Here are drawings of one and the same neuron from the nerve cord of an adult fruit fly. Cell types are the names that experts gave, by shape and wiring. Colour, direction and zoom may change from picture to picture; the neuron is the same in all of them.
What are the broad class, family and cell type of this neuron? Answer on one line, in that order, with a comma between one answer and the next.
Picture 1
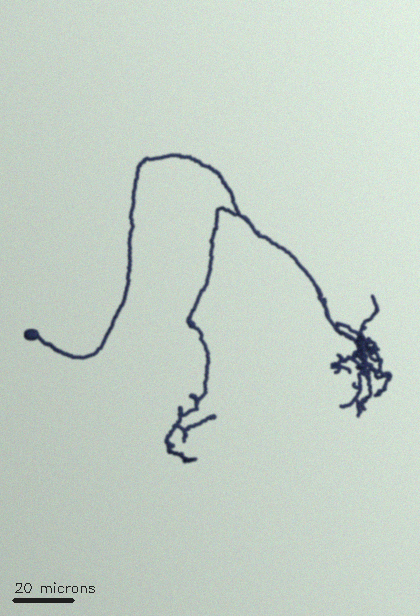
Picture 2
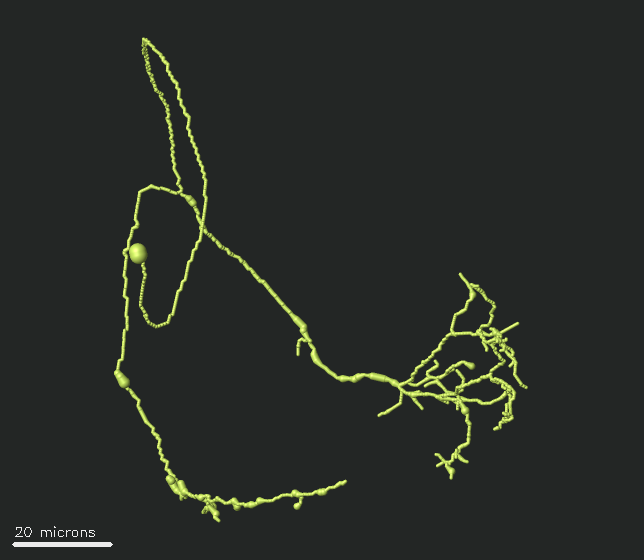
nerve-cord intrinsic neuron, hemilineage 08A, IN08A041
